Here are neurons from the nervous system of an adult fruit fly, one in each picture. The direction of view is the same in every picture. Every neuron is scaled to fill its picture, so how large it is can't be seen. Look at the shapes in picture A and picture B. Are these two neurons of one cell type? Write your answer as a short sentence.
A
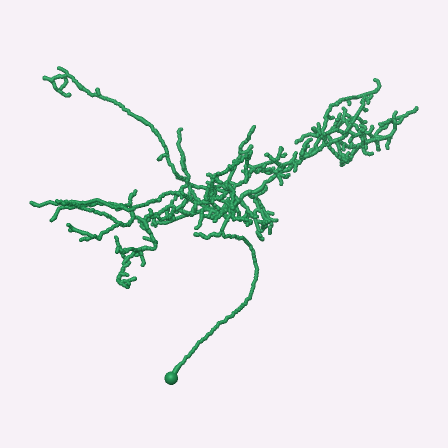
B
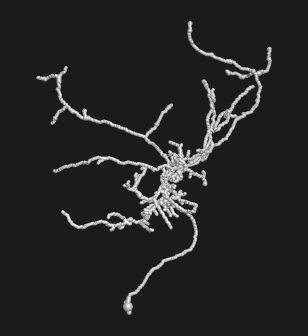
They are of different cell types.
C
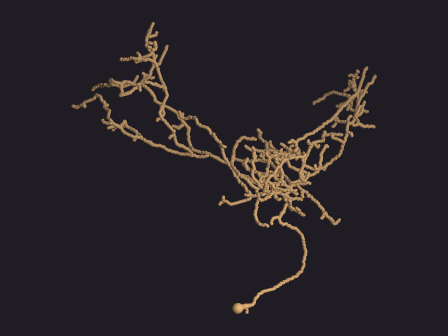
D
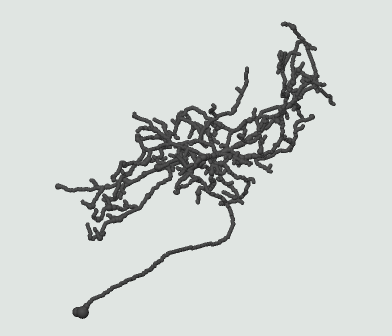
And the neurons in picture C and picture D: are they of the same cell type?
They are of different cell types.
